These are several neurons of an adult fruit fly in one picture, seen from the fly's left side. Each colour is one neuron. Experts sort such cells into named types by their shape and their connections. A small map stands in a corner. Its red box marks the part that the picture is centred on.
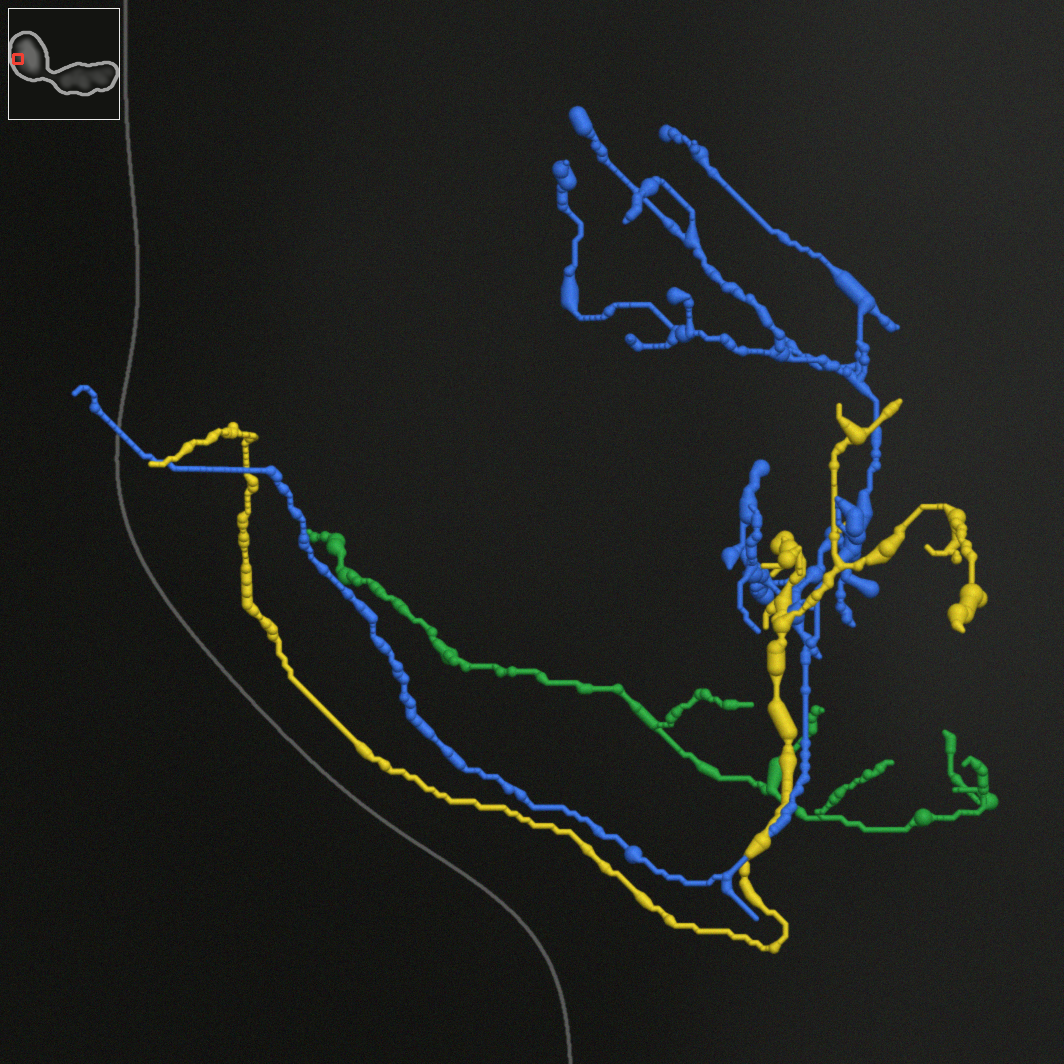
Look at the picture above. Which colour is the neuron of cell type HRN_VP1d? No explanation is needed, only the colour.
blue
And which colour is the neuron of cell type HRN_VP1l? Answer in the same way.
yellow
